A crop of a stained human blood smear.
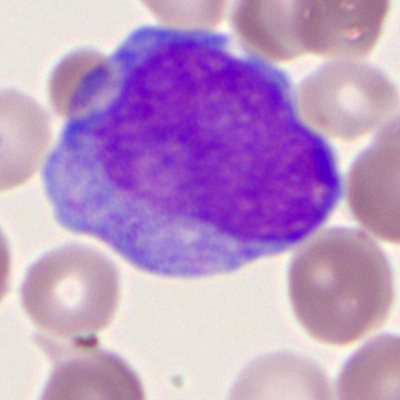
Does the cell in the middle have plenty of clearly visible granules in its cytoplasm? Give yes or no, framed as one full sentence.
No, the cytoplasm does not hold many granules; none are visible in it.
